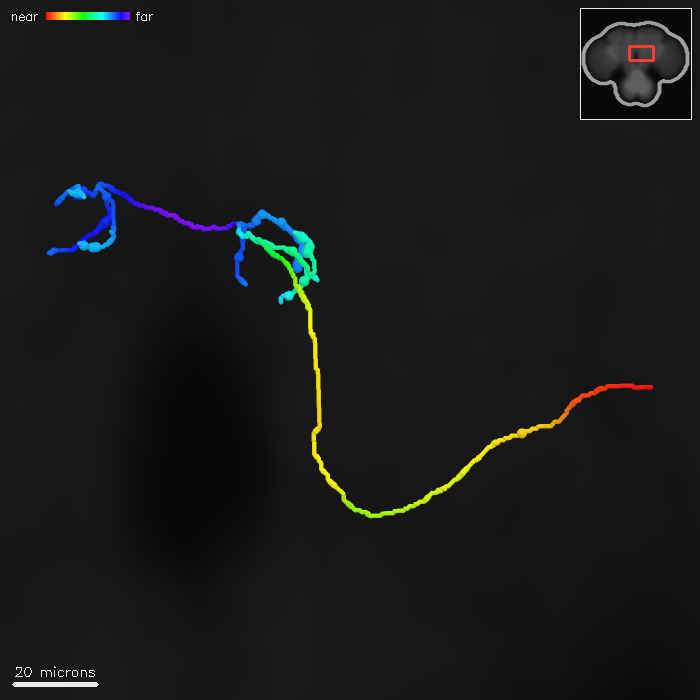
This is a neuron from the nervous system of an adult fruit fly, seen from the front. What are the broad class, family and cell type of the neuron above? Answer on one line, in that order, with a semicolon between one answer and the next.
sensory neuron entering the brain; class olfactory; ORN_DM1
